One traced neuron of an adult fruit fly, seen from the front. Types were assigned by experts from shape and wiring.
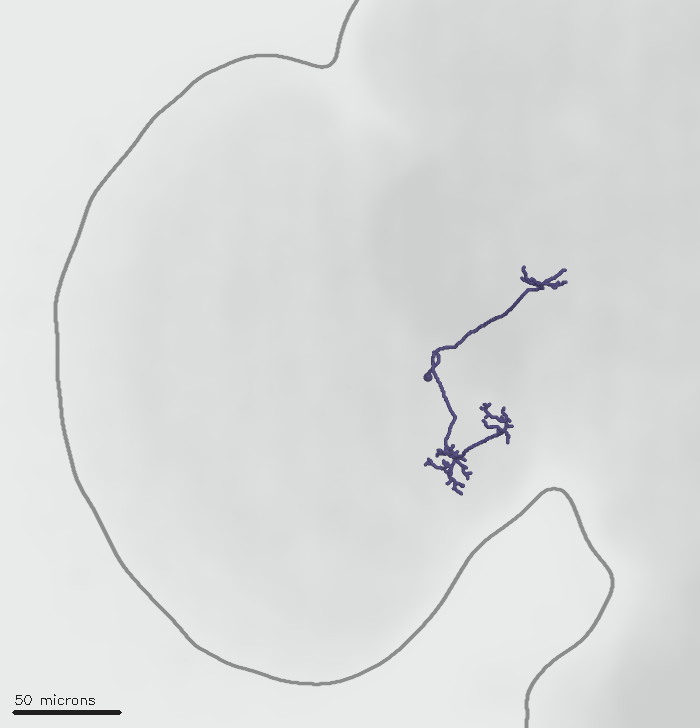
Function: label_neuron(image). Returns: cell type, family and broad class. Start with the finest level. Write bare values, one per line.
LLPC2
LLPC
visual projection neuron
